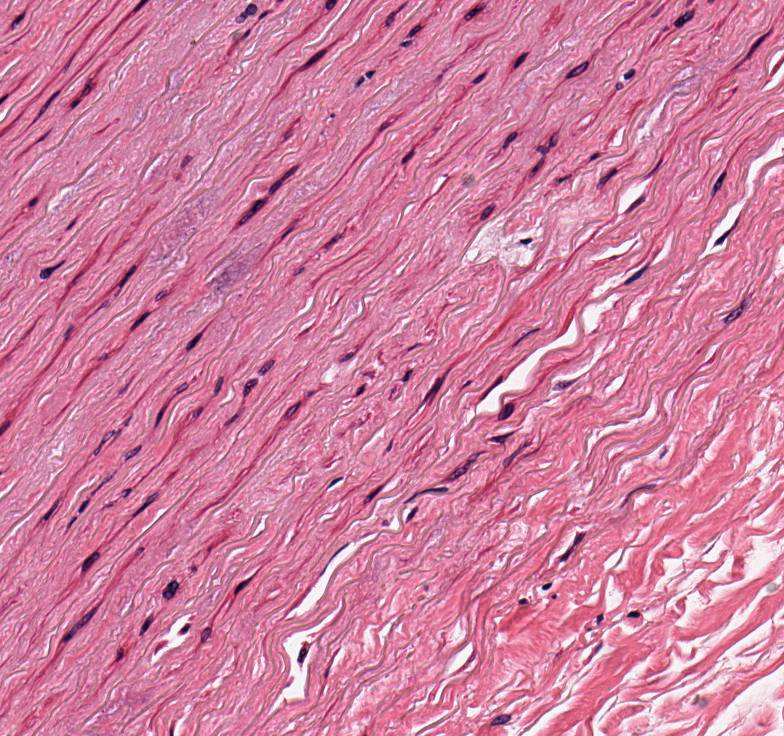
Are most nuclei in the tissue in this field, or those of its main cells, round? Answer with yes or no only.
No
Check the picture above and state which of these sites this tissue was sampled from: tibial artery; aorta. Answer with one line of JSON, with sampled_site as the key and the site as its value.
{"sampled_site": "aorta"}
